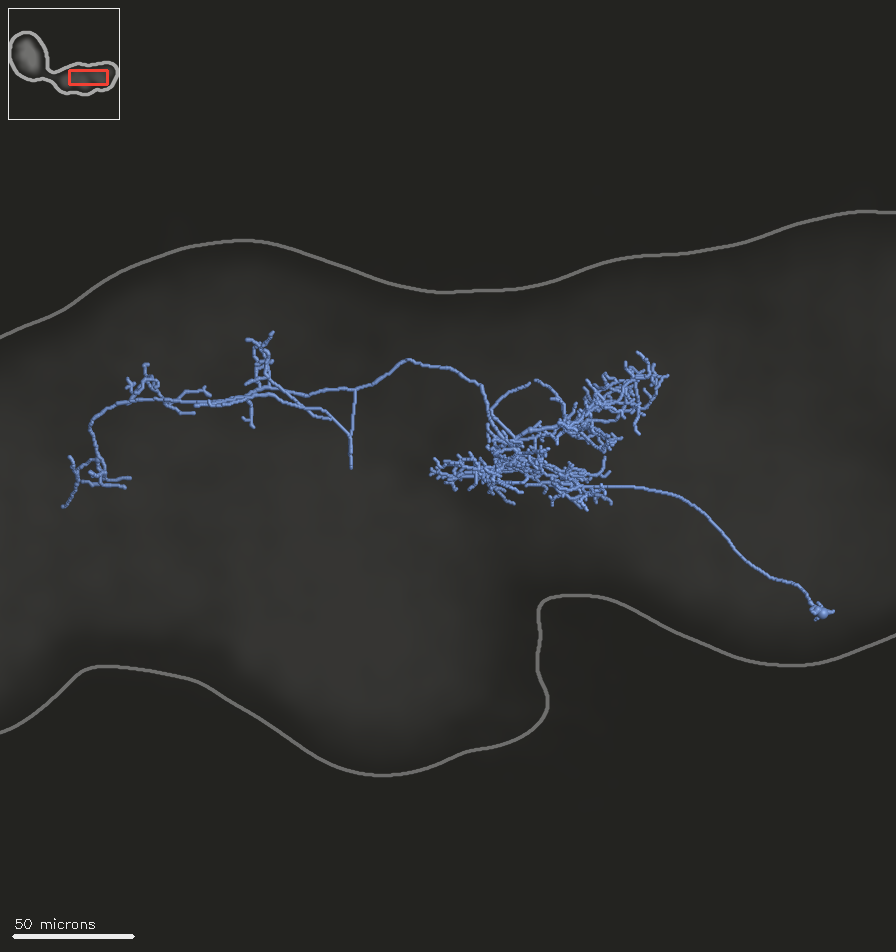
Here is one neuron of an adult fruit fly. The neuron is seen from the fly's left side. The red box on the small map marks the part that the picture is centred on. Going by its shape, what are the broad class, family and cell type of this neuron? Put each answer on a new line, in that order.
nerve-cord intrinsic neuron
hemilineage 05B
IN05B037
